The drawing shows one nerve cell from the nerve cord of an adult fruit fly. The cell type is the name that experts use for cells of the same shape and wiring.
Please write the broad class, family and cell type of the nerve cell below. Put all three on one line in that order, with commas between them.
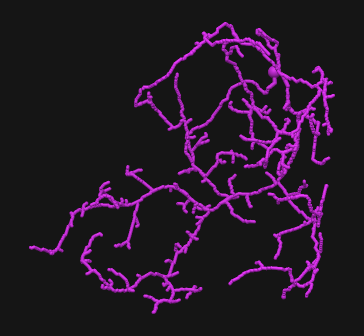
nerve-cord intrinsic neuron, hemilineage 13A, IN13A039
